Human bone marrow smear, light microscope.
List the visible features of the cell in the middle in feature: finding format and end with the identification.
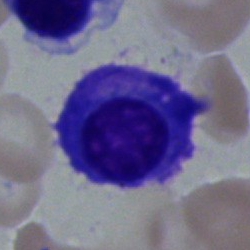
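Outline: roughly round, with a finely irregular, bumpy edge
Protrusion: a broader, blunt bulge of cytoplasm at the upper right
Nucleus: off-centre, toward the lower part of the cell
Chromatin: dark purple, fairly dense
Name: that's a plasma cell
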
